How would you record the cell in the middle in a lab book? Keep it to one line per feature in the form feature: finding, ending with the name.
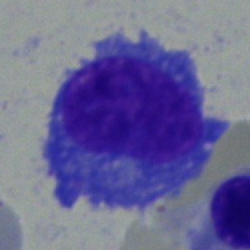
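Border: irregular, small bleb-like projections along the edge
Cytoplasm: stained deep blue
Paler area: in the cytoplasm just below the nucleus
Chromatin: fairly even, no coarse dark clumps
Cell: plasma cell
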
